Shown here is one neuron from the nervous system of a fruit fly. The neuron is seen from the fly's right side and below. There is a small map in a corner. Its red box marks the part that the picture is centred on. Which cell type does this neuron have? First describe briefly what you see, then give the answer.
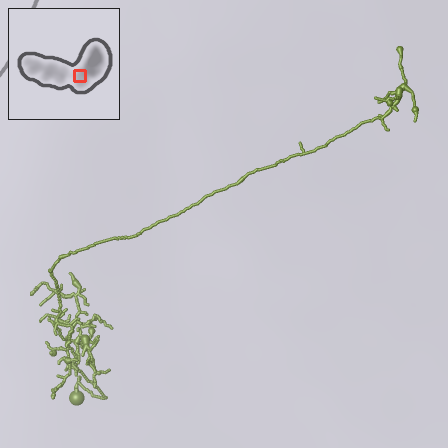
The cell body is at the lower left of the picture. Dozens of branch ends can be seen. It is an optic-lobe intrinsic neuron. Its cell type is Tm5b.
